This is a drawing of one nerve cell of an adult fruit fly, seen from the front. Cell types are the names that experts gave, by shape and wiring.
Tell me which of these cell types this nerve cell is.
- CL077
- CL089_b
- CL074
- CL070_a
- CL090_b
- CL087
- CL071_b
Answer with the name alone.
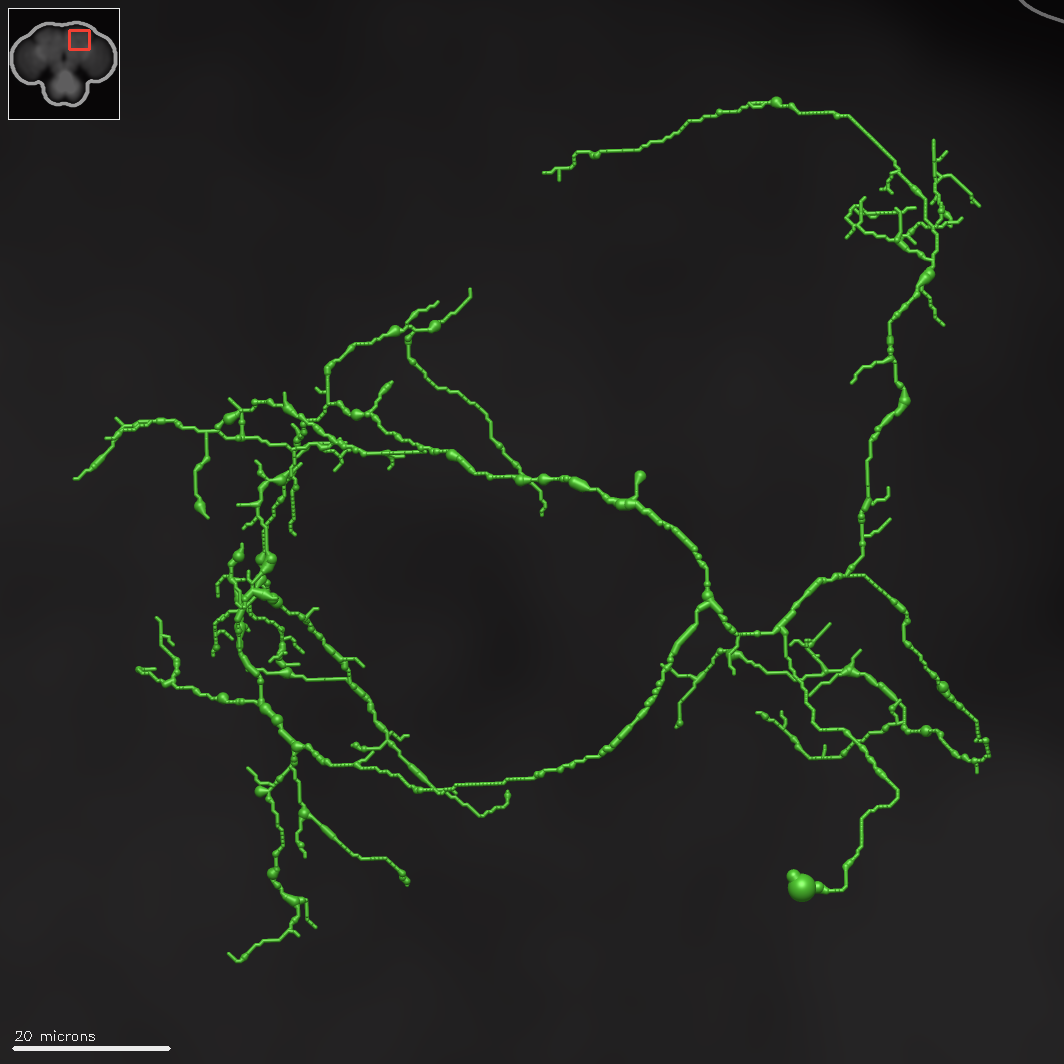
CL090_b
